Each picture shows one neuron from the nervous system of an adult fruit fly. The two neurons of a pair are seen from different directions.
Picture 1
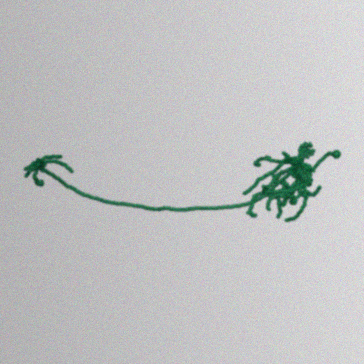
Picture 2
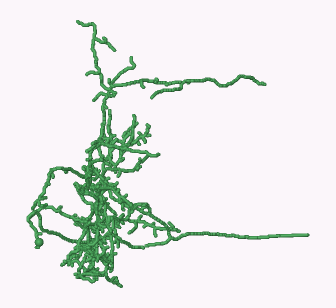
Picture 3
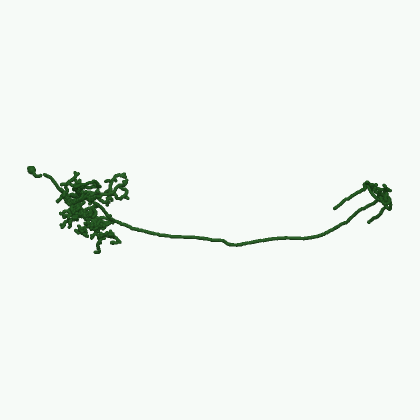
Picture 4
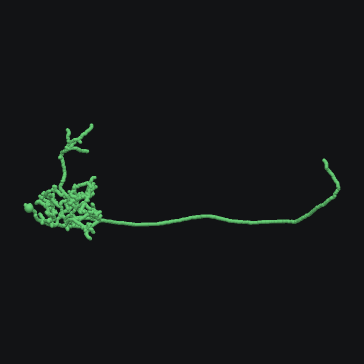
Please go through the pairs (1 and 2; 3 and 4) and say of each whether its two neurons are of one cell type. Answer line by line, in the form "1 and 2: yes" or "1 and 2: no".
1 and 2: no
3 and 4: no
